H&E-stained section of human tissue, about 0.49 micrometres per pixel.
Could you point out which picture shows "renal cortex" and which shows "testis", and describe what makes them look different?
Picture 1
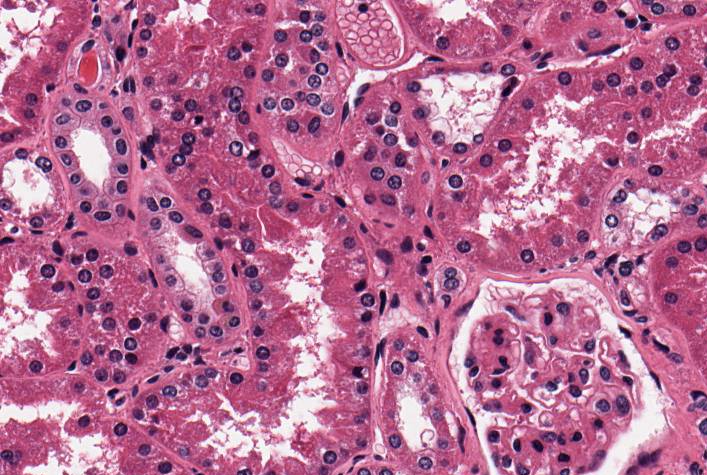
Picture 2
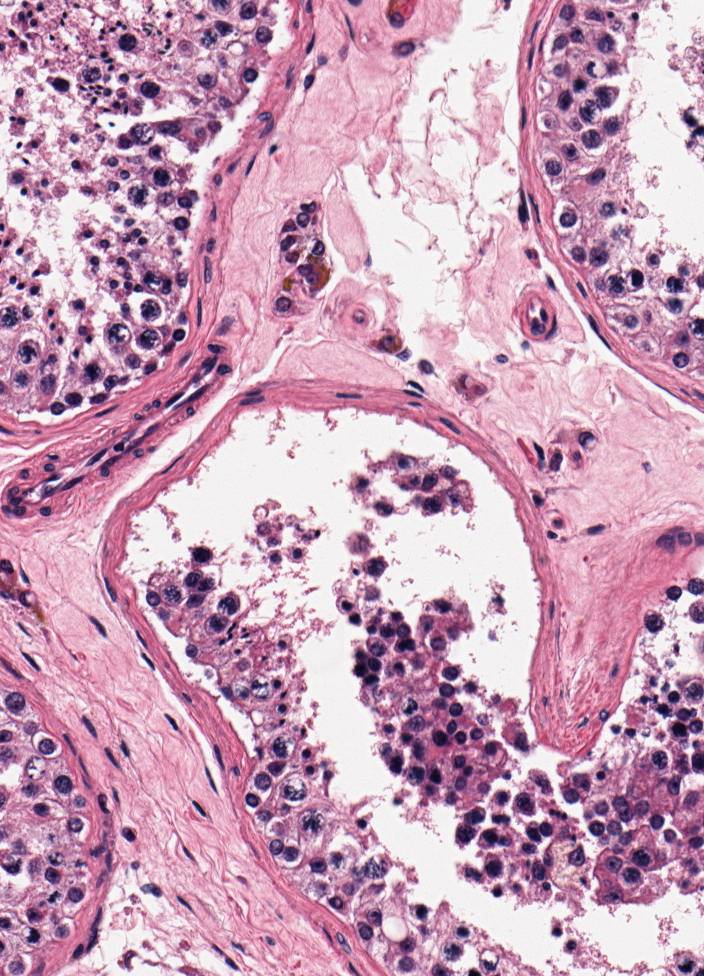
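Right: renal cortex in picture 1, testis in picture 2. In picture 1 closely packed tubules fill nearly everything, with thin stromal strands between, and a single glomerulus sits in the lower right corner in a clear space inside its capsule. Picture 2 is instead several rounded tubules cut across, one large in the centre, with many stacked layers of rounded cells lining those at the corners. Between them runs pale pink, wavy fibrous tissue with few nuclei, widest in the upper middle and right.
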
